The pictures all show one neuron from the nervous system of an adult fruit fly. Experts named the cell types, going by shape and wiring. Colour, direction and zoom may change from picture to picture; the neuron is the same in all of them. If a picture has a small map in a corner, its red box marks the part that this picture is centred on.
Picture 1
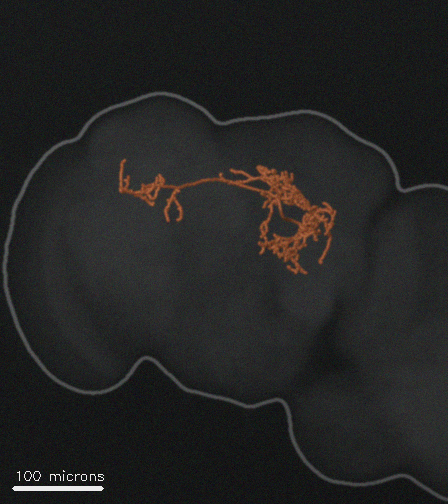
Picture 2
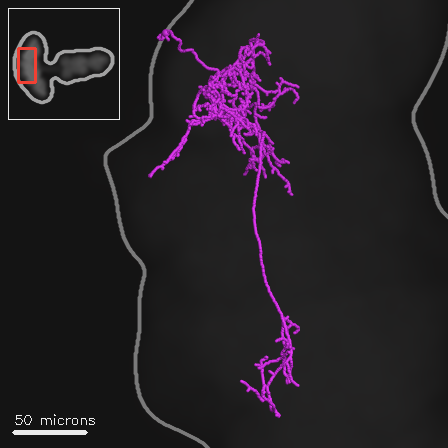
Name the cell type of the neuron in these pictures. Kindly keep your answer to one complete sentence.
This neuron belongs to the cell type AVLP733m.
